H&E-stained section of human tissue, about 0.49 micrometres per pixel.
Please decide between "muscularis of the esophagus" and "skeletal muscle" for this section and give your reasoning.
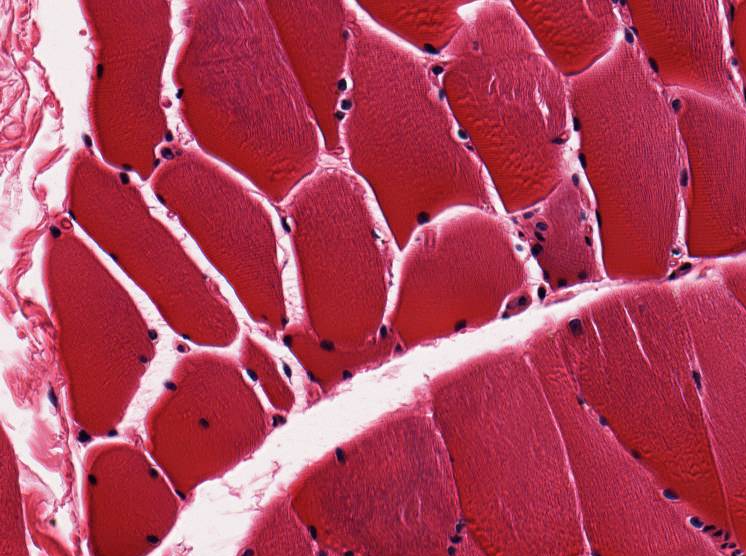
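This is skeletal muscle. The fibre nuclei sit at the edges of the fibres, just under their surface.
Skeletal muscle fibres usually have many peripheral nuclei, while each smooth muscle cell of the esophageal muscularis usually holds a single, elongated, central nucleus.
Large polygonal fibres, cut in cross section, fill the upper and left parts of the field and stain a deep, fairly even red-pink.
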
